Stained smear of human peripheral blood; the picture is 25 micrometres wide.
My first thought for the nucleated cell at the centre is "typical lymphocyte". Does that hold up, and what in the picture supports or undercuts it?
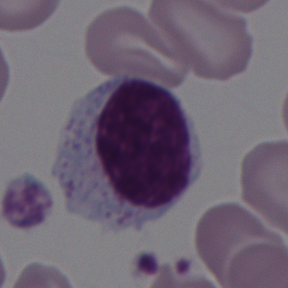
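Two features decide: scattered purple granules lie in the cytoplasm, and the cytoplasm forms a broad crescent, mainly on the left of the nucleus. The name typical lymphocyte does not fit; this is a large granular lymphocyte.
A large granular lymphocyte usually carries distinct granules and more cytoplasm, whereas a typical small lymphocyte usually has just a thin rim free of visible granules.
Next, size: the oval nucleus alone is about 11 by 8 micrometres.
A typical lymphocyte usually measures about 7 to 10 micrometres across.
That too tells against typical lymphocyte. Last, the nucleus is smooth, without indentation or lobes, its dark purple chromatin fills it densely, and the cytoplasm is pale grey-blue.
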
